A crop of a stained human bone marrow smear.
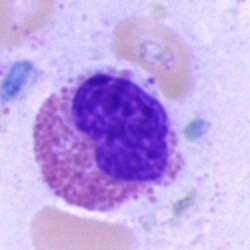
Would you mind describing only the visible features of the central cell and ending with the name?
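The nucleus lies toward the upper right of the cell, and most of the cytoplasm sits to its left and below it. Its chromatin is dark purple and coarsely clumped. Coarse reddish-pink granules pack the cytoplasm, and a few similar pink granules lie scattered outside the cell, mostly to its right. Cell type: eosinophil.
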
